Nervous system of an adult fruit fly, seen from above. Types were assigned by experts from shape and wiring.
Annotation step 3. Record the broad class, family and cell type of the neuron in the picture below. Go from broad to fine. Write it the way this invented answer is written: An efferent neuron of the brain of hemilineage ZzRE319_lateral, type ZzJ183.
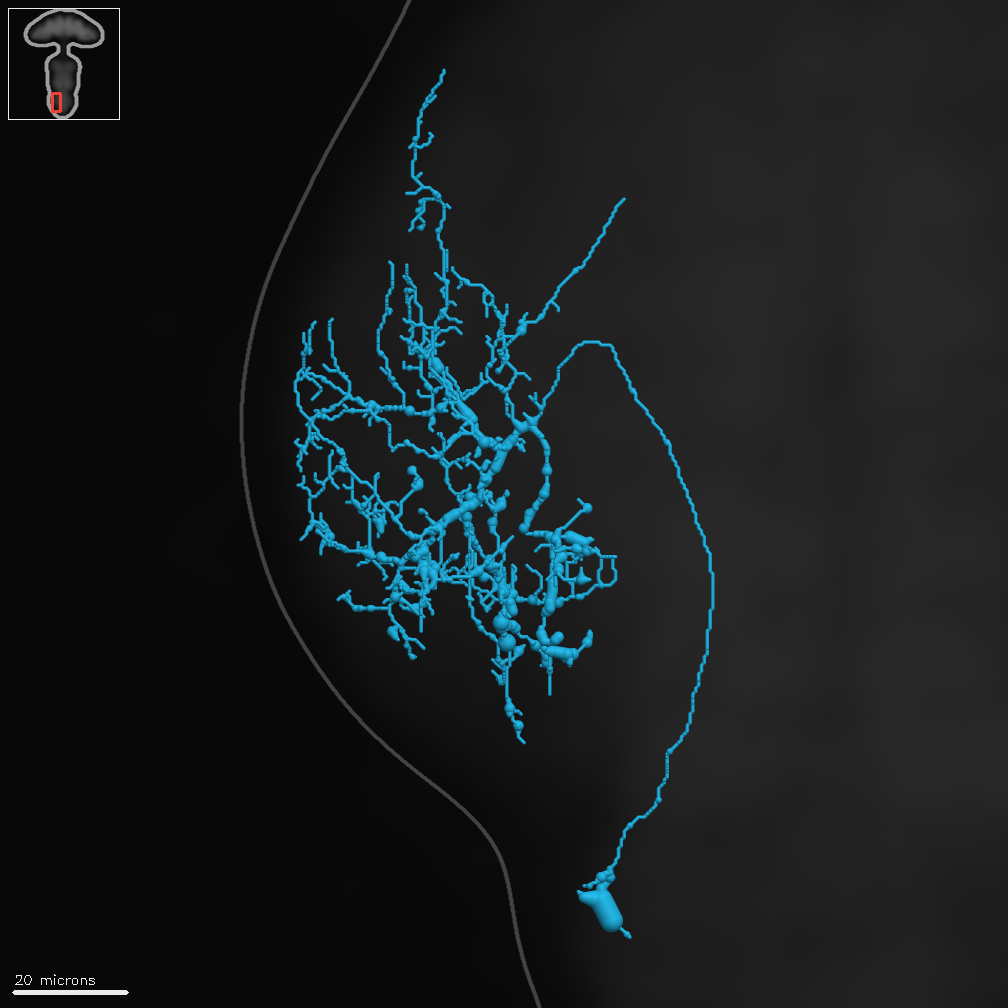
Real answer: A nerve-cord intrinsic neuron of hemilineage 21A, type IN21A035.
